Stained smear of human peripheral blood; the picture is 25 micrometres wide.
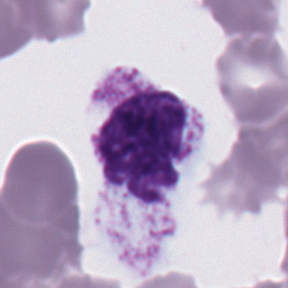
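Basophil, central cell. Nucleus a single irregular, lumpy mass, not clearly separated lobes; chromatin dark purple, coarsely clumped. Cytoplasm extends much further below the nucleus than above it; very pale, almost colourless between the granules.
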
